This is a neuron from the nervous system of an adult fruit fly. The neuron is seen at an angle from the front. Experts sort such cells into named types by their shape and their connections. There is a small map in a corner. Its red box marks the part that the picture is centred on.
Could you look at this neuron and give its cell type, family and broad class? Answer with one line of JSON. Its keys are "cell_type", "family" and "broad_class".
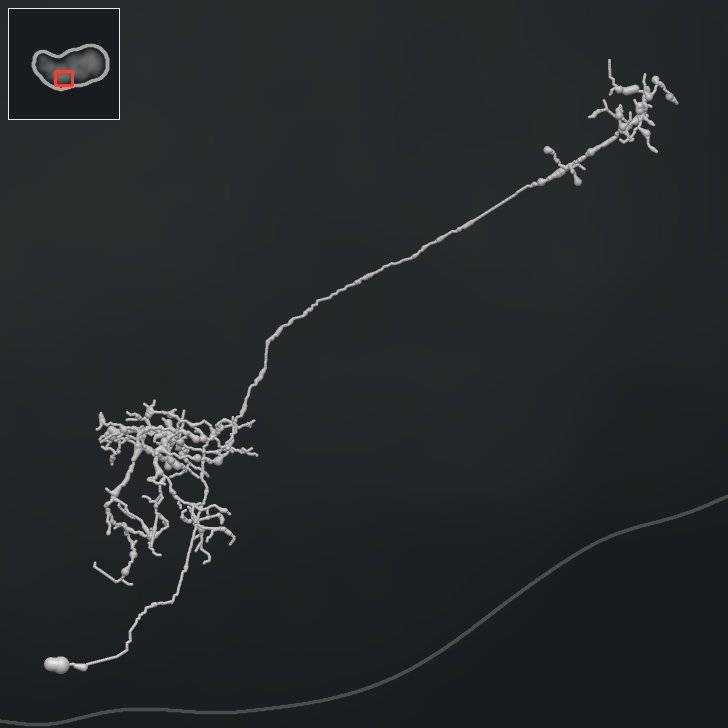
{"cell_type": "Tm38", "family": "Tm", "broad_class": "optic-lobe intrinsic neuron"}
